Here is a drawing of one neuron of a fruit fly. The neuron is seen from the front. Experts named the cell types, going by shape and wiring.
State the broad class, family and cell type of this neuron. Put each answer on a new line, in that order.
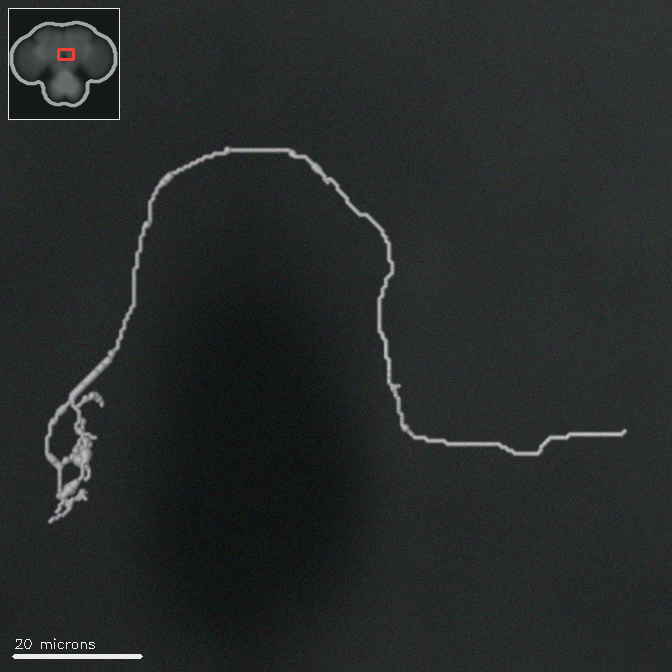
sensory neuron entering the brain
class olfactory
ORN_VM3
